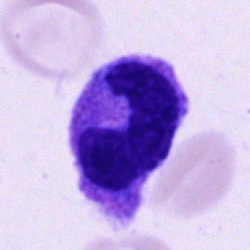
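Band neutrophil in the middle: its nucleus is deeply indented on the left, so it takes a horseshoe shape, with dense chromatin staining dark purple throughout. The cytoplasm is lilac-purple, and a paler pinkish-lilac zone fills the notch.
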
